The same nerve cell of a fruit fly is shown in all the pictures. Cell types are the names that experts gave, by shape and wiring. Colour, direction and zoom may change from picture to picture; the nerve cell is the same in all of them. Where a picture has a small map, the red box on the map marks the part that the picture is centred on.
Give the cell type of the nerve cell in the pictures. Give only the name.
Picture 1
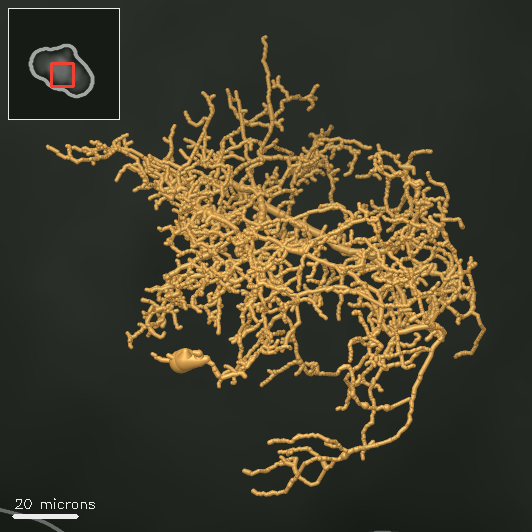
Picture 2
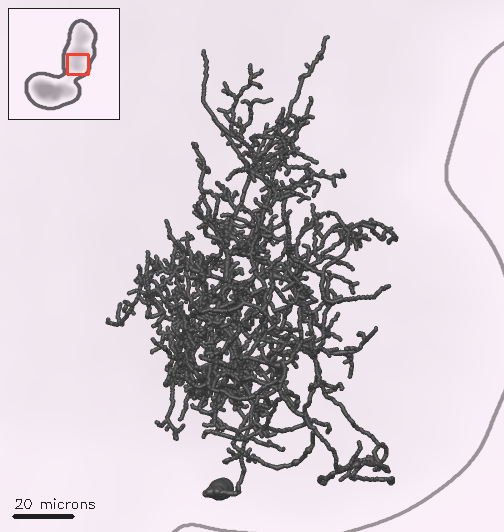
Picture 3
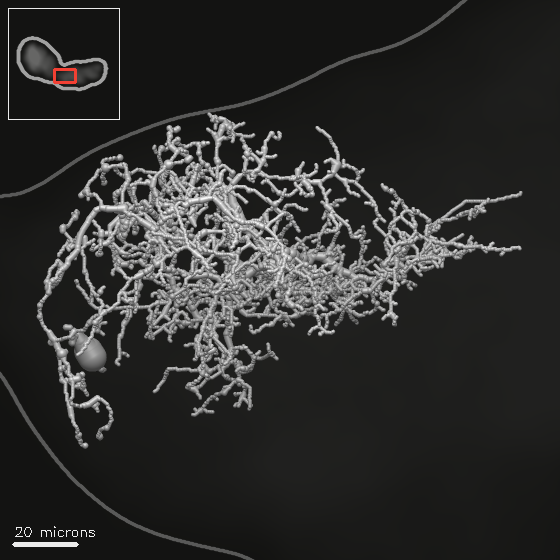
IN08A003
